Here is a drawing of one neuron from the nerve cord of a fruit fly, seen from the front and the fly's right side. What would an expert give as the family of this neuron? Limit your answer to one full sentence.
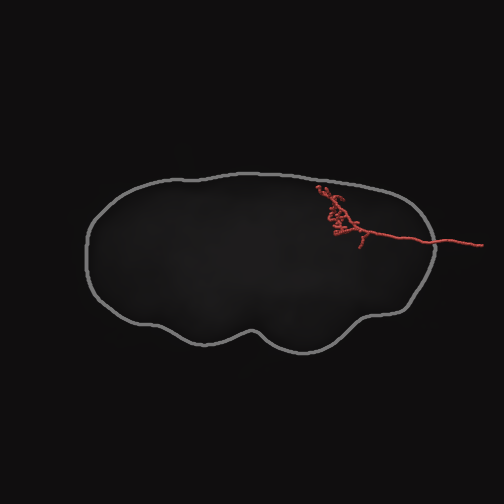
Belonging to family class mechanosensory proprioceptive is this neuron.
